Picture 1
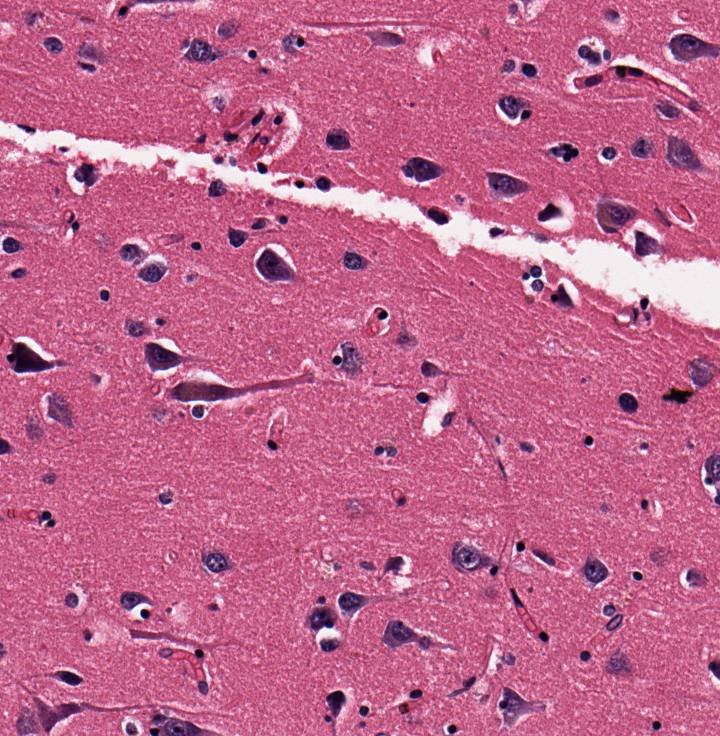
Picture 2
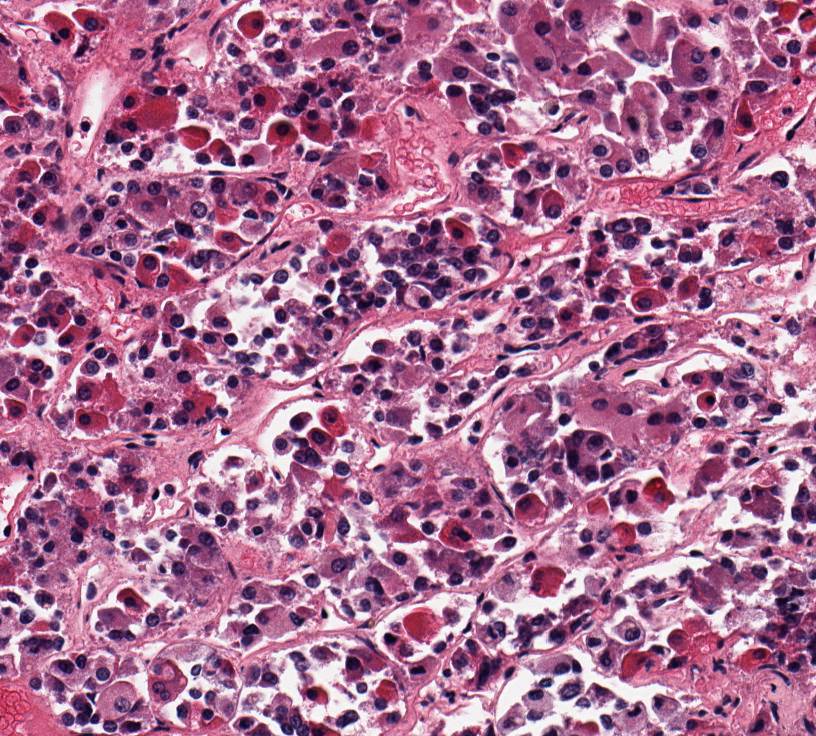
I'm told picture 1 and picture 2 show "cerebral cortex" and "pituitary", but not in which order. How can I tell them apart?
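Picture 1 shows cerebral cortex and picture 2 shows pituitary. Its background is an evenly pink, finely granular matrix with cells lying singly and no epithelium or glands. Neurons with triangular bodies tapering into processes are scattered across it; the larger have round, pale nuclei, some with a dark dot-like nucleolus. Small, round, darkly stained nuclei with little visible cytoplasm are scattered throughout and outnumber the neurons.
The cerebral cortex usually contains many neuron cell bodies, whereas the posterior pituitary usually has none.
In picture 2, cells form small nests and short cords divided by thin pink septa carrying thin-walled capillary-like channels lined by flat, elongated nuclei. Cells with bright red, dense cytoplasm are scattered through the nests; most nuclei are round, dark and fairly uniform.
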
